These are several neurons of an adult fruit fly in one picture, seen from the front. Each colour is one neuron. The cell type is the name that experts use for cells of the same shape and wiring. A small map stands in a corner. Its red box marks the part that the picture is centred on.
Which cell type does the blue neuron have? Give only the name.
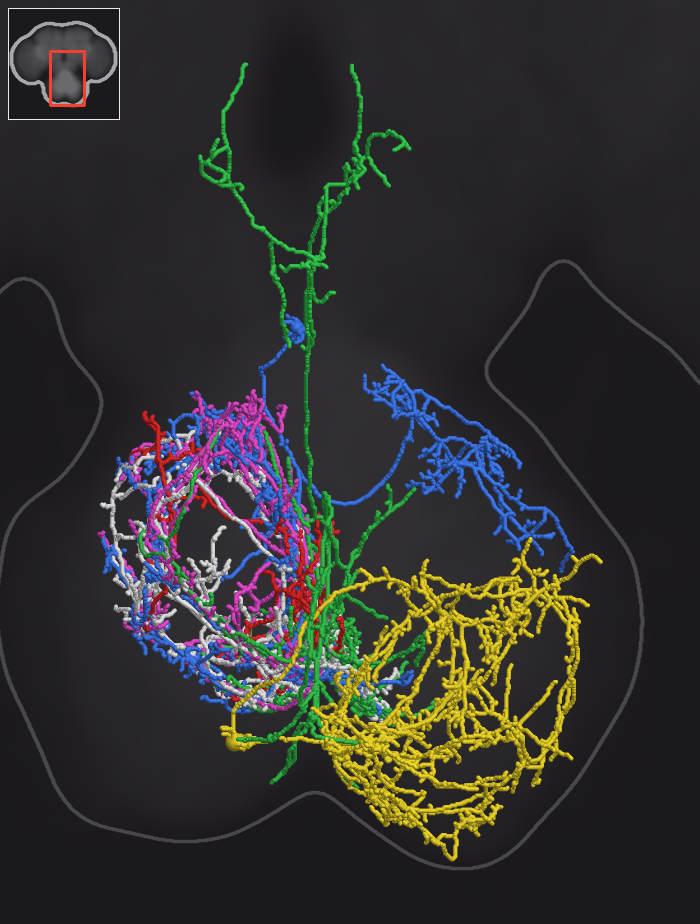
INXXX035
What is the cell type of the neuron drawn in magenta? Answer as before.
IN04B008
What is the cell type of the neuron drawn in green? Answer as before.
AN05B098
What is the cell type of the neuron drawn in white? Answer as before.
IN04B005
